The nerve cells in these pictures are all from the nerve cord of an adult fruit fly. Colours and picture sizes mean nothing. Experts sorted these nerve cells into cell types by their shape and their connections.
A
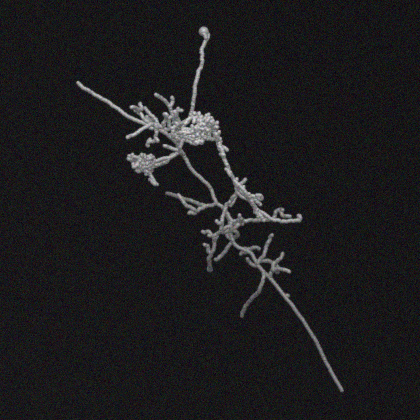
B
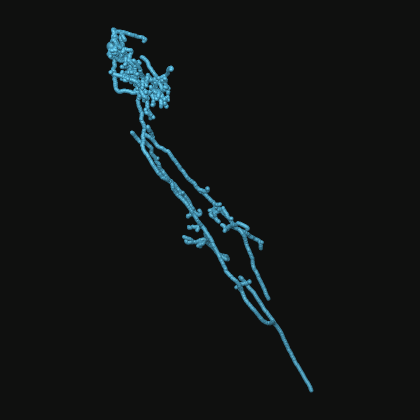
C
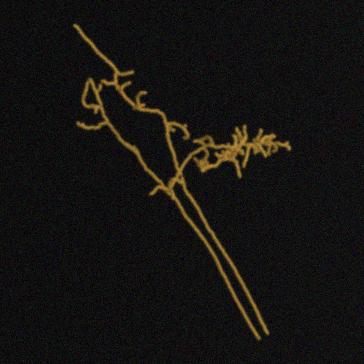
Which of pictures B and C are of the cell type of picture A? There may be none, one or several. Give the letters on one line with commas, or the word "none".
none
